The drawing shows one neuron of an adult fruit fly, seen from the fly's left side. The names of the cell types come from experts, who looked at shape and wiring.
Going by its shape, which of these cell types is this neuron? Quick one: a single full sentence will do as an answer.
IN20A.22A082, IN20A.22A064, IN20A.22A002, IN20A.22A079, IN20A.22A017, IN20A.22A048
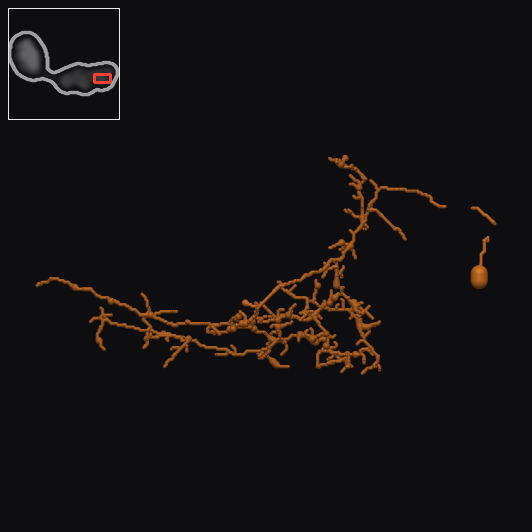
It is IN20A.22A079 that this neuron is, by cell type.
